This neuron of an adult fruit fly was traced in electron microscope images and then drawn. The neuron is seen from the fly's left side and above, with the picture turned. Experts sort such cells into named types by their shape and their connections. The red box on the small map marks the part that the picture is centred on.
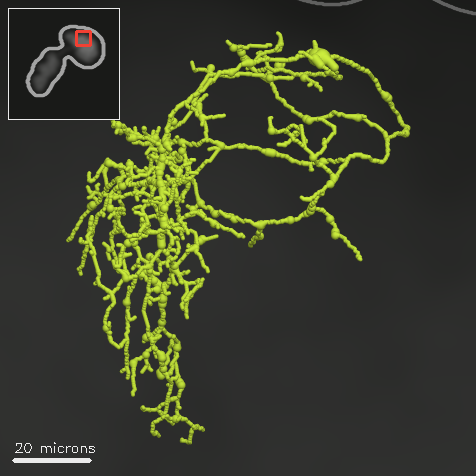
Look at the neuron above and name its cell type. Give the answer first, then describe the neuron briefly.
The cell type is AVLP311_a1. Its broad class is central-brain intrinsic neuron. From top to bottom in the picture it spans about 110 microns. As drawn here it is about as wide as it is tall.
